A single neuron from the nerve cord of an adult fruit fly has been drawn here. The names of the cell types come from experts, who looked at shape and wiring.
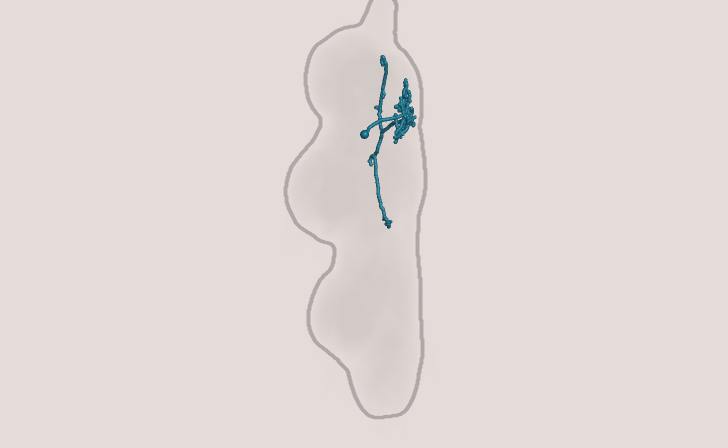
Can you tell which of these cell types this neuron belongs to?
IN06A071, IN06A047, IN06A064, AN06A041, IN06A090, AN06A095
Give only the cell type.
IN06A090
